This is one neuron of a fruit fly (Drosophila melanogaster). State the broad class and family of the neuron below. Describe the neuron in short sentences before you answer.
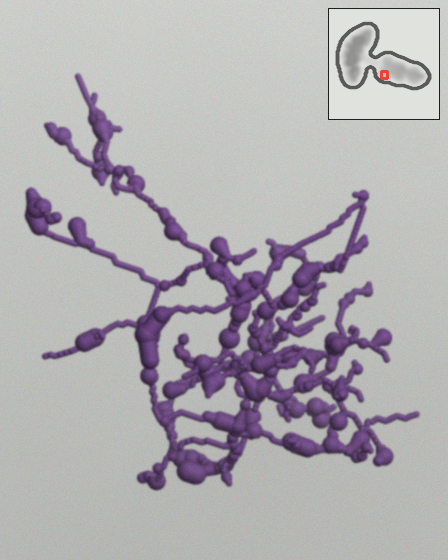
It is in the nerve cord and does not reach the brain. The picture shows dozens of branch ends. It is a nerve-cord intrinsic neuron. Its family is hemilineage 01B.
